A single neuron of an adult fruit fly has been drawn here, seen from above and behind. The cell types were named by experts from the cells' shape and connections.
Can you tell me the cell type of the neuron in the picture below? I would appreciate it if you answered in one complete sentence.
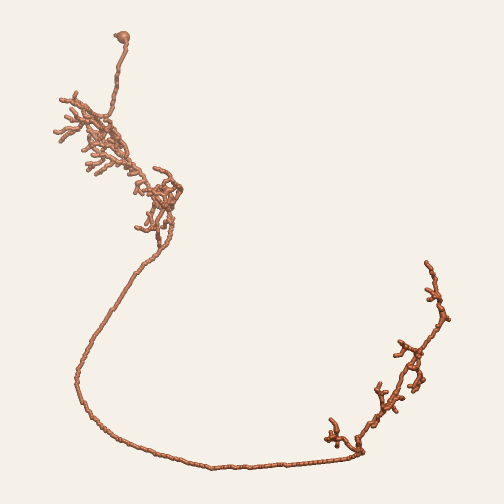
This neuron is given the cell type TmY5a.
